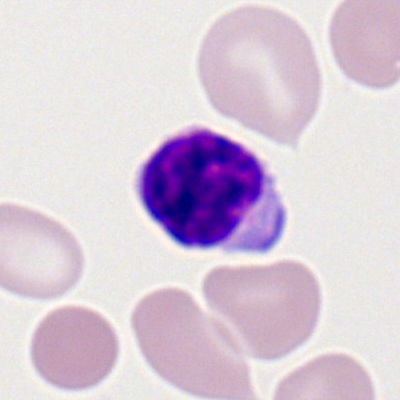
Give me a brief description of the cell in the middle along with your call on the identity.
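Outline first: roughly round and smooth. Chromatin next: dense, dark purple, coarsely clumped. Then the cytoplasm: a scant pale blue rim, seen mainly at the lower right, with no visible granules. Last, the name: this is a lymphocyte.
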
